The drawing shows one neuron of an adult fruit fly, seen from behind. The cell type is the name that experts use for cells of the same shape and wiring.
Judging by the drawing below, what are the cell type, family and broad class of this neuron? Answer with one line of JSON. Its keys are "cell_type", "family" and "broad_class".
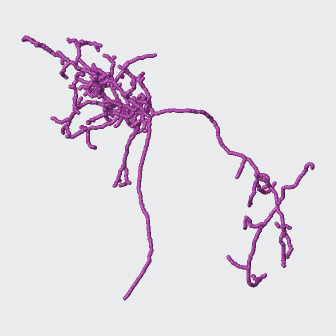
{"cell_type": "IN12B063_b", "family": "hemilineage 12B", "broad_class": "nerve-cord intrinsic neuron"}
